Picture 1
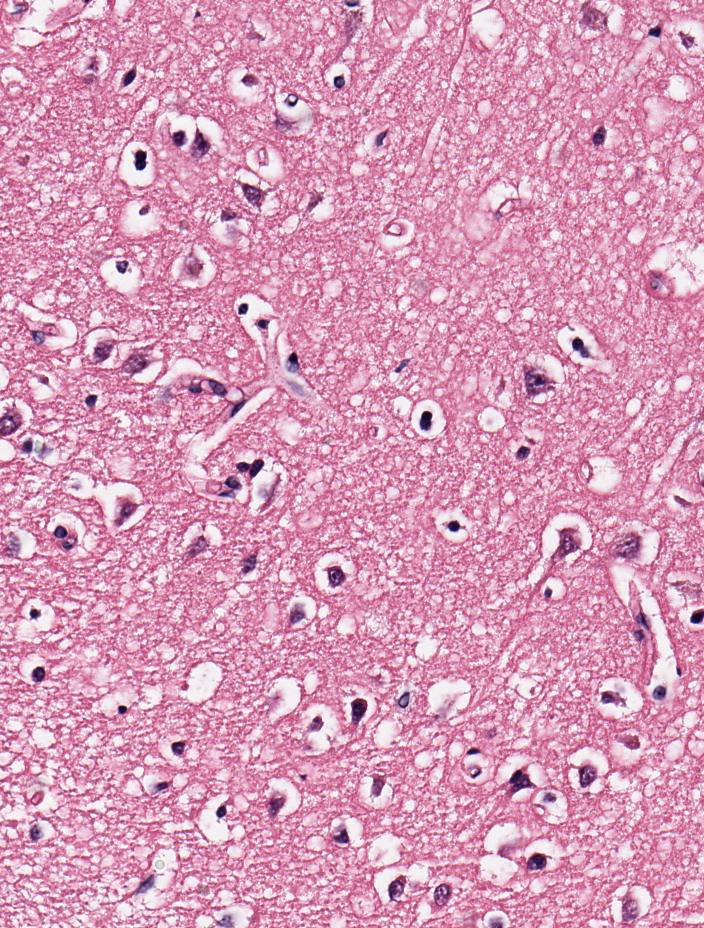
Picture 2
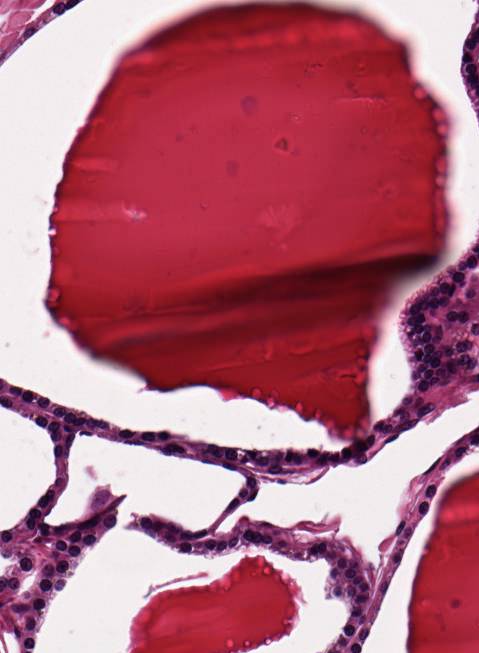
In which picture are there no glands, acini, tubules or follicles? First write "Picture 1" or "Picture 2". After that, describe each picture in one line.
Picture 1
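Picture 1: Single cells lie scattered through the field without forming glands, tubules or an epithelial layer.
Picture 2: The field is made of rounded follicles of very unequal size, with one very large follicle filling most of the upper half.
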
